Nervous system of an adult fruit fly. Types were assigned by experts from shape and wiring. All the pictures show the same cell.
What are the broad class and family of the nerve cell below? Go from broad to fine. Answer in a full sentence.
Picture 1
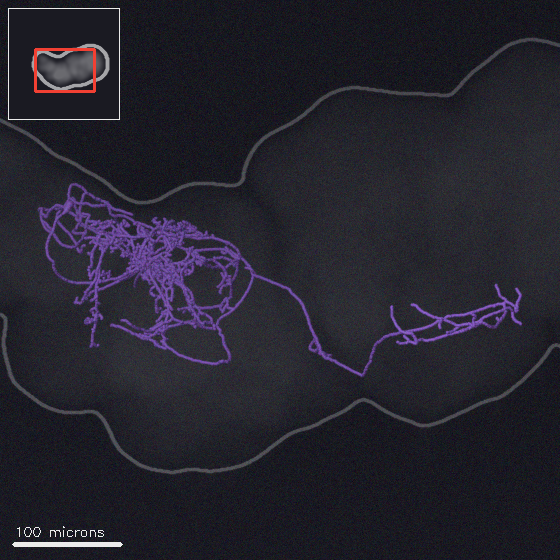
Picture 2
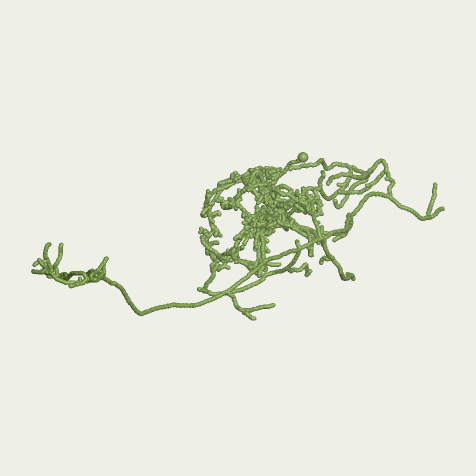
An ascending neuron of hemilineage 19B.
